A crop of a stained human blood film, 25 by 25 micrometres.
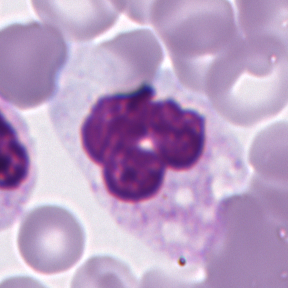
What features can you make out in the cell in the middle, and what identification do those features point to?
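Where the lobes meet, there's a small clear gap near the middle of the nucleus, which measures about 10 micrometres across. Around it the cytoplasm is abundant and pale lilac. I can make out fine, faint pinkish-violet granules scattered through it, and a few small clear vacuoles in the lower right part. Putting that together, it's a segmented neutrophil.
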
